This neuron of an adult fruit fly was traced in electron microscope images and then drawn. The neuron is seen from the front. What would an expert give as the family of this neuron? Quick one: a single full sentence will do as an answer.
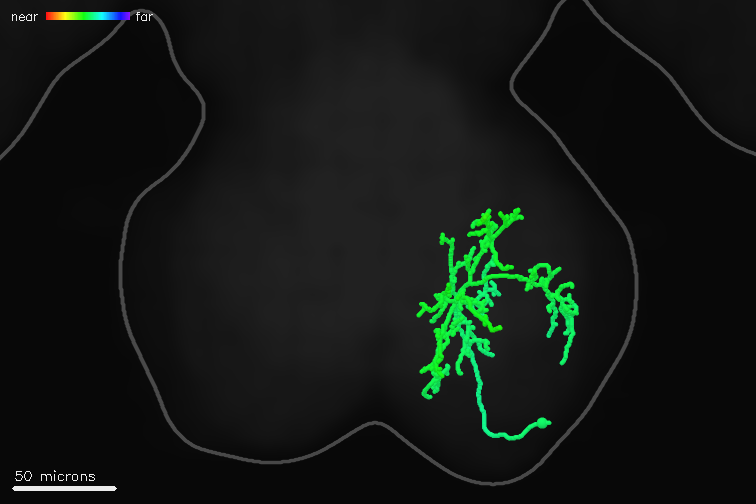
It is the family hemilineage 21A to which this neuron belongs.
